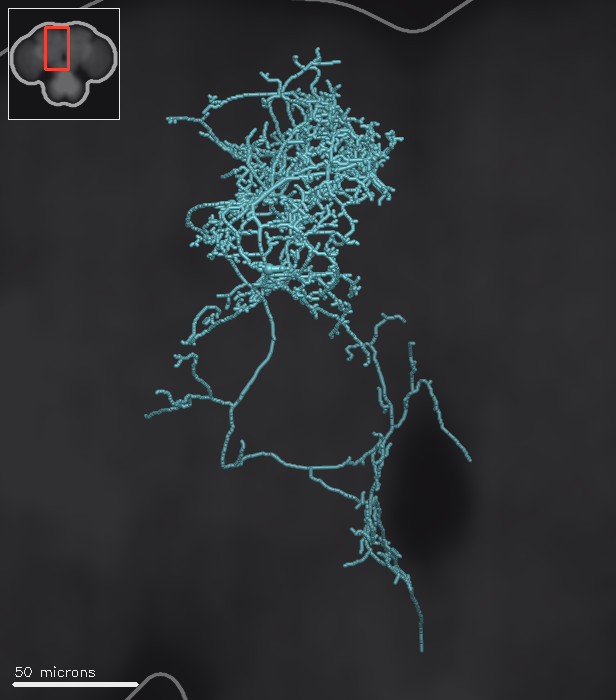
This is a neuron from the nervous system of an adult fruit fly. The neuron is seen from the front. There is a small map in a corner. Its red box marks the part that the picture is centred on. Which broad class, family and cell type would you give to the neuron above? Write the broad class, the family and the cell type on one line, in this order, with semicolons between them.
central-brain intrinsic neuron; MBON; MBON33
